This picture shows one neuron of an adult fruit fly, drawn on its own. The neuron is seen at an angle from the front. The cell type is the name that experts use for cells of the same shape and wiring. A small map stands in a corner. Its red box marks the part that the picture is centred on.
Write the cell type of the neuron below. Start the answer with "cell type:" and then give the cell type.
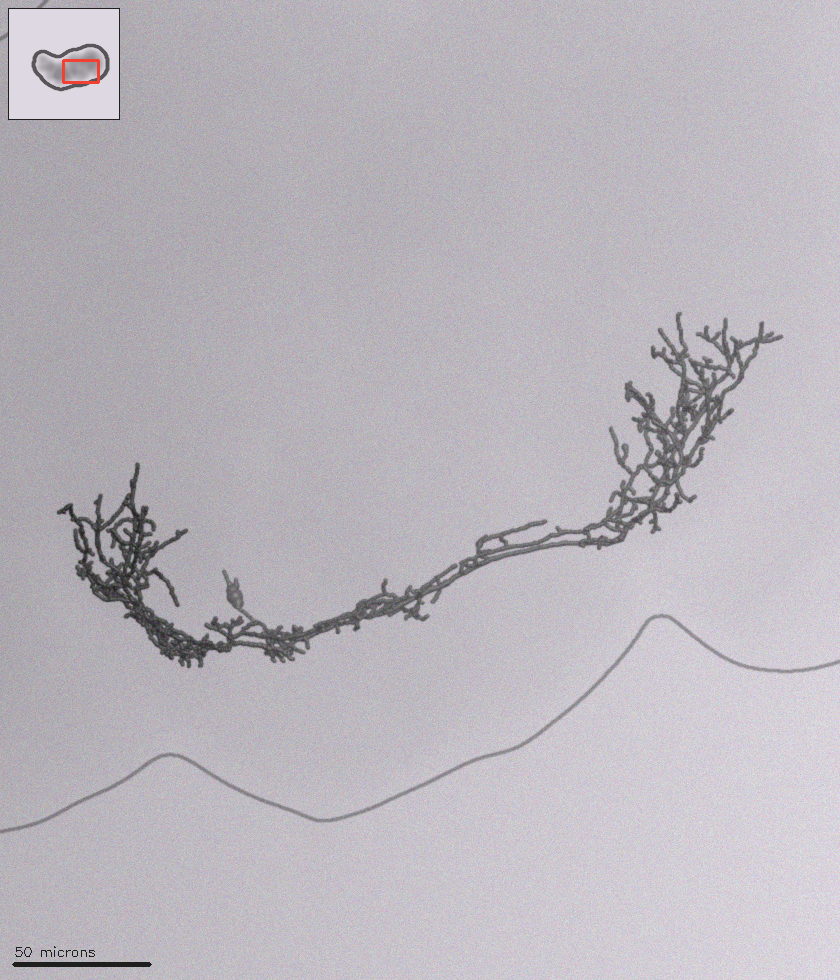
cell type: WED188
